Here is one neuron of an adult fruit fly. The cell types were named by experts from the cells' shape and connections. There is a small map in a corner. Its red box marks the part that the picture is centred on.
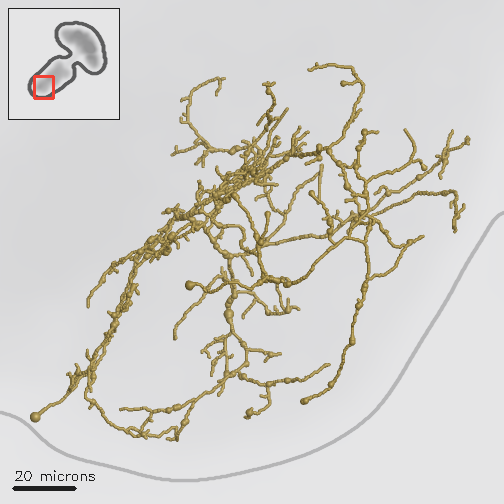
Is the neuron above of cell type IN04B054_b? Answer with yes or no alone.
yes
